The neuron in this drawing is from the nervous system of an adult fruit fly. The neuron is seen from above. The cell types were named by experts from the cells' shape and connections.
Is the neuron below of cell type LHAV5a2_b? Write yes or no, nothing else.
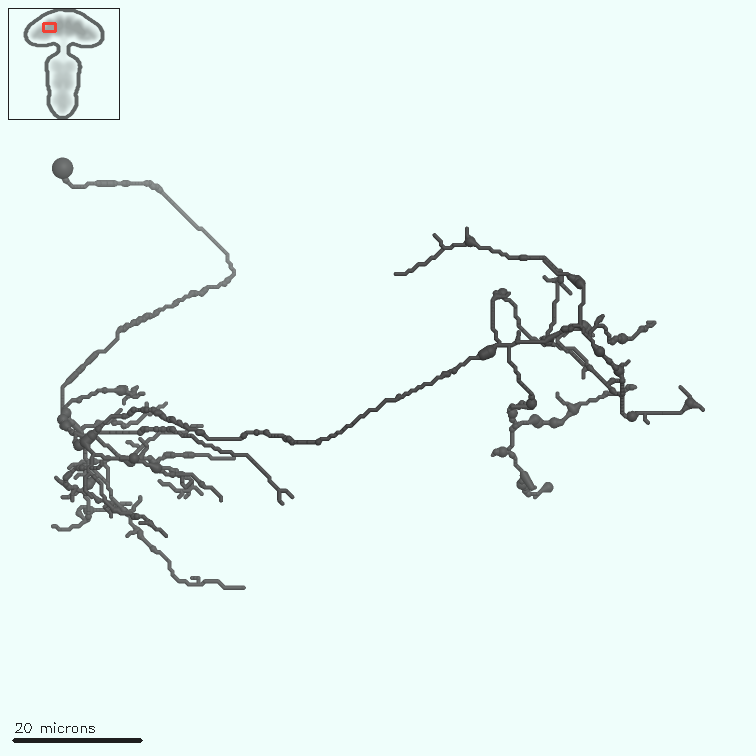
no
